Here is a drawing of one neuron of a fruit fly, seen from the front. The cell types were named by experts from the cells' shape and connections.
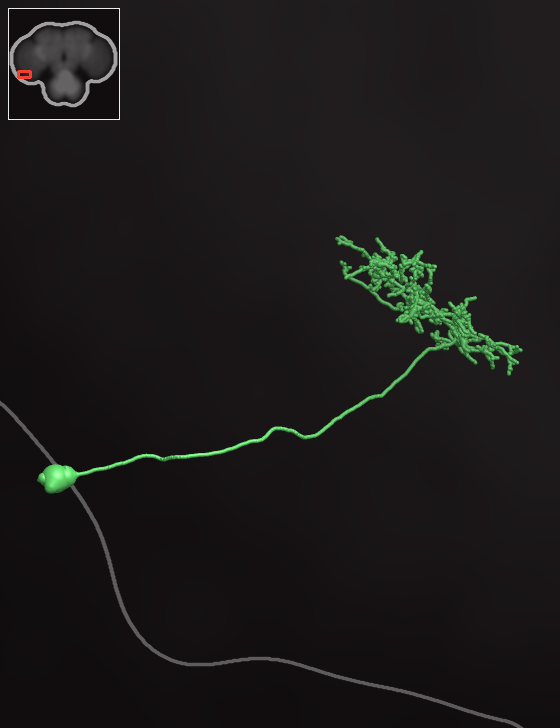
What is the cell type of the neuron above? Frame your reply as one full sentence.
The neuron is typed under the name Dm8b.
